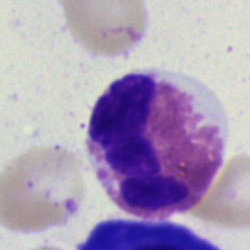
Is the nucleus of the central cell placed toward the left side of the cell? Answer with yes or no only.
Yes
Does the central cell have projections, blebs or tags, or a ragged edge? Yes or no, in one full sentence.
No, the outline of the cell is not ragged or frayed; it is smooth.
